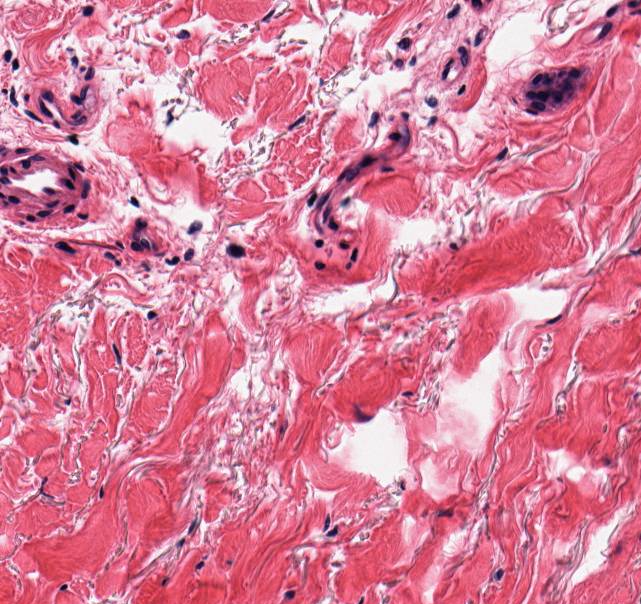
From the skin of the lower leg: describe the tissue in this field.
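Thick pink-staining collagen bundles fill the field, running in many different directions. Between them lie sparse fibroblast nuclei, which are small, dark and elongated. Neither epithelium nor fat cells are present anywhere in the field.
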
